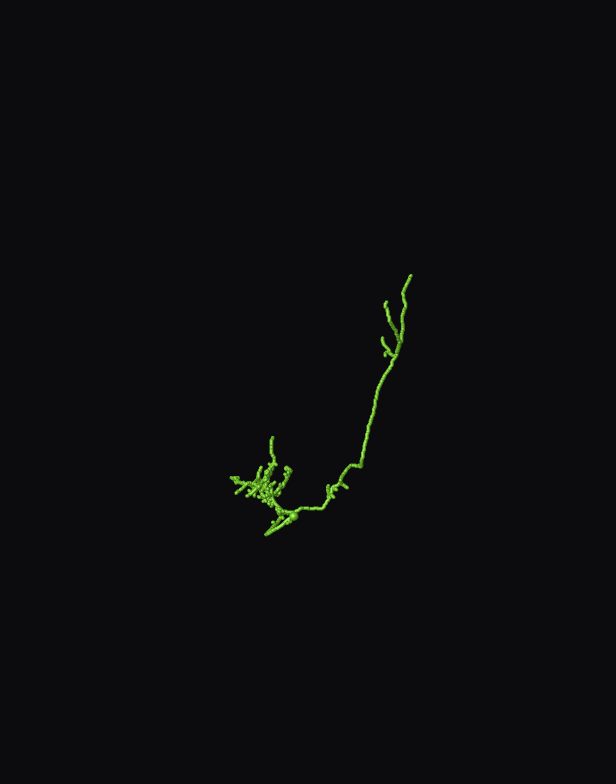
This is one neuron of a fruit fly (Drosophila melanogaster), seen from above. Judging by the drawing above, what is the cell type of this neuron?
IN19B091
